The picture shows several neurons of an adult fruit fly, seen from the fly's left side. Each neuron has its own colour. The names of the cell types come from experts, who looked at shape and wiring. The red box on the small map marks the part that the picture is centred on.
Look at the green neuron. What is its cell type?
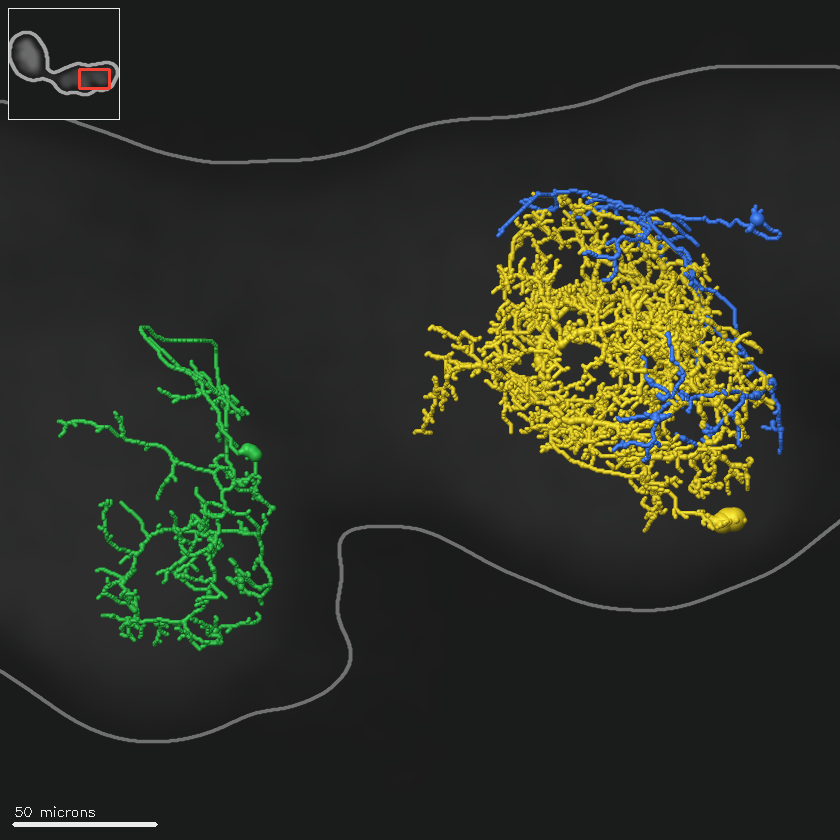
IN19A073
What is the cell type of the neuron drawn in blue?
IN19A110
